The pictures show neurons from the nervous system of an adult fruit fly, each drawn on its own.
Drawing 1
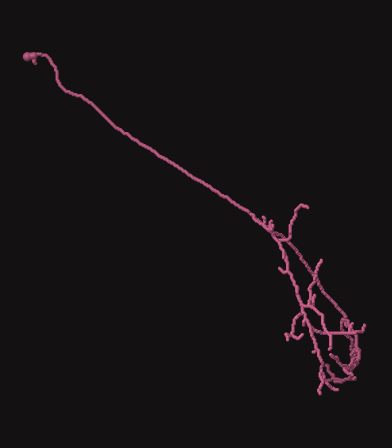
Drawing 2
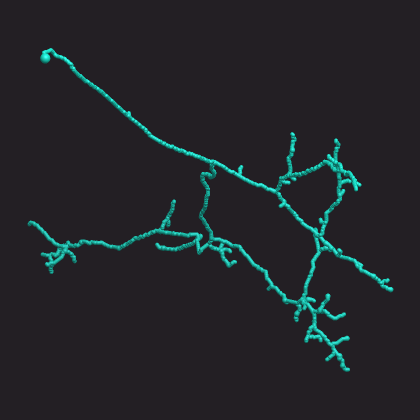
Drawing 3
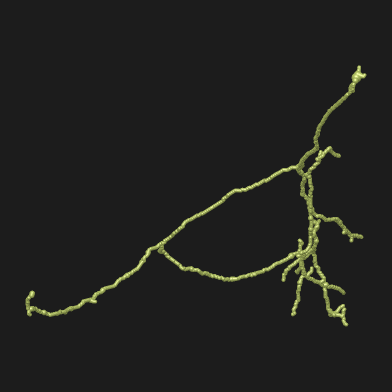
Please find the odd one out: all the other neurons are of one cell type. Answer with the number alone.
2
